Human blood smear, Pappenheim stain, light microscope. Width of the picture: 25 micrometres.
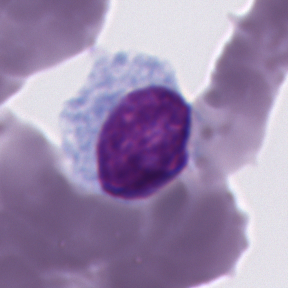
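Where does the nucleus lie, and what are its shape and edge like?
It lies toward the lower right of the cell, oval in outline and about 11 by 8 micrometres, with a smooth, unindented edge and no lobes.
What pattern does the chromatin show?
Dense and dark purple, coarse and clumped.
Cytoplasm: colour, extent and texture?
Pale blue, forming a broad rim mainly on the upper left side of the nucleus, mottled and patchy, with no distinct red or purple granules; the cell is about 13 by 12 micrometres, and the nucleus fills about 60% of its area.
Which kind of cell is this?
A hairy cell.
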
